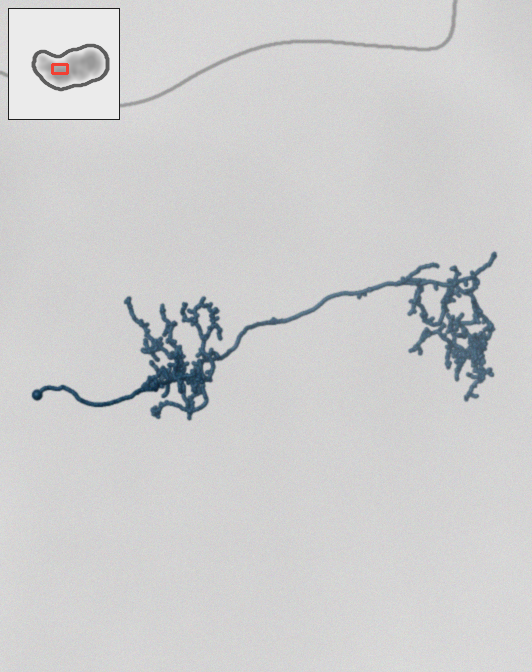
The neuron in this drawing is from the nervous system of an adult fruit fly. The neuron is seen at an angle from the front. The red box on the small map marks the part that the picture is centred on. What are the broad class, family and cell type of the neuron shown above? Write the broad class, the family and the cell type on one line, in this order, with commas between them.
optic-lobe intrinsic neuron, TmY, TmY21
